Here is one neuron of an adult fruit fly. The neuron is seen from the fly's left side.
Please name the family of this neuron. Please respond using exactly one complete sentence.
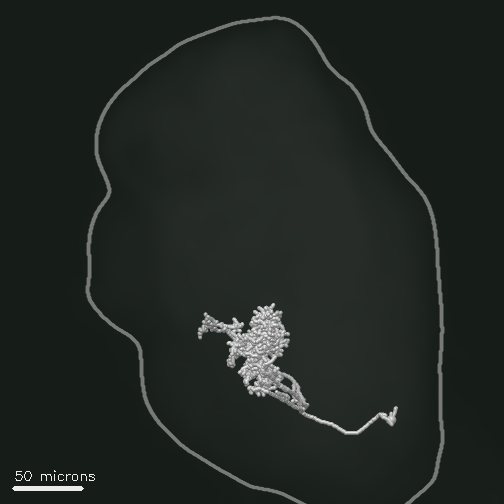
The neuron takes hemilineage LB0 as its family.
